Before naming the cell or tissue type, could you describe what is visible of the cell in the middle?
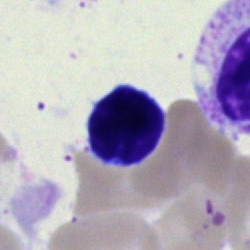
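Roughly round outline here, with a few sides a little flattened. The nucleus takes up almost the whole cell. I can't see any granules in it, and the surface is smooth, no projections. So that's a lymphocyte.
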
